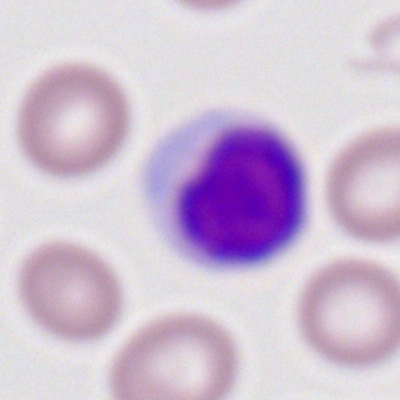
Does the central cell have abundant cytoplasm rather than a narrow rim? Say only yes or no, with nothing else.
No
